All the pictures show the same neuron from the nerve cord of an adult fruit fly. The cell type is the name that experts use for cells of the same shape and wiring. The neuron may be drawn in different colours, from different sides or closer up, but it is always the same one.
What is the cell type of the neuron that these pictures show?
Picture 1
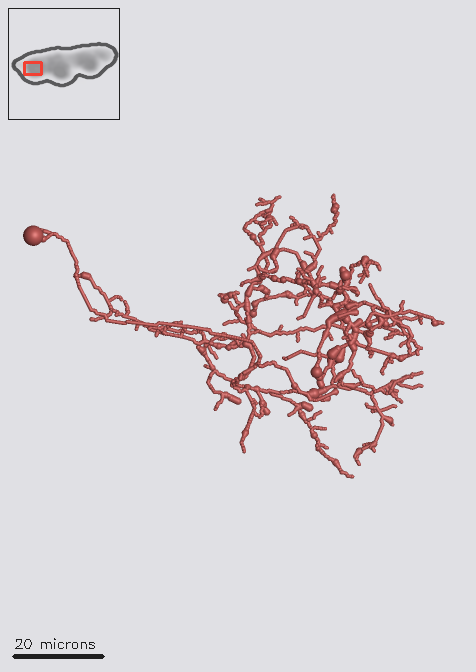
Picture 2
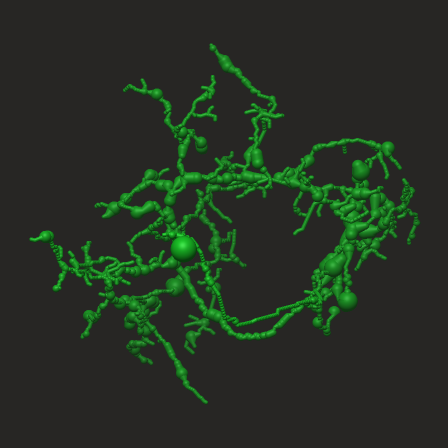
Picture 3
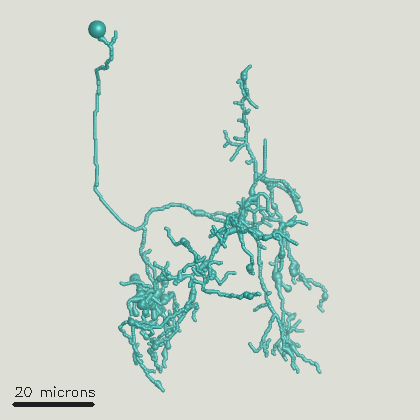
IN09A033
